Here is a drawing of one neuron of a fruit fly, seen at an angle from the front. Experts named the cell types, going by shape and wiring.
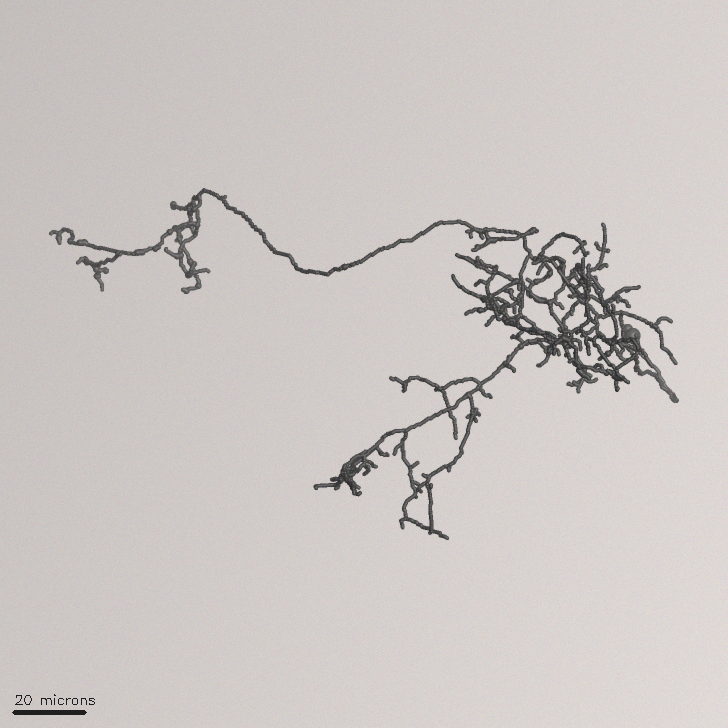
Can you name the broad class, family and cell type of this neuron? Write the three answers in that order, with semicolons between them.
central-brain intrinsic neuron; hemilineage DM6_dorso_lateral; CB4150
